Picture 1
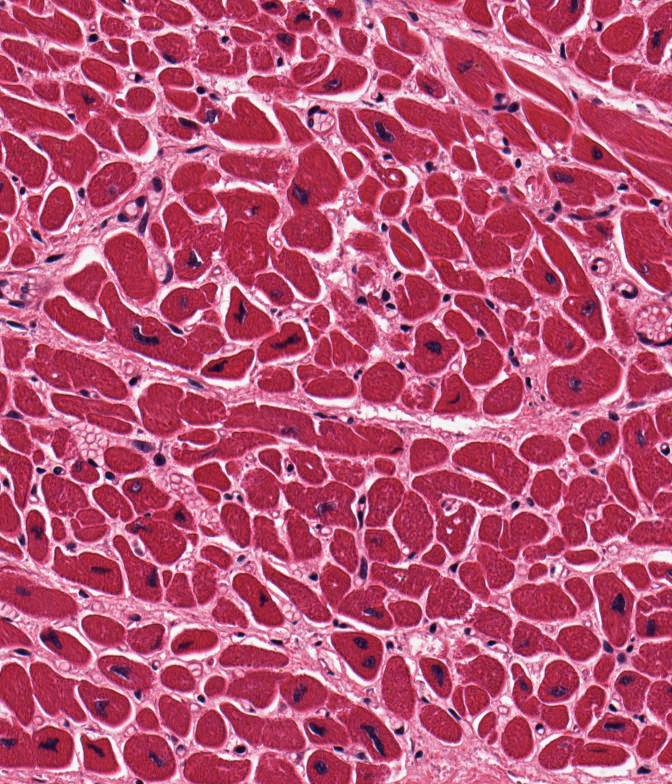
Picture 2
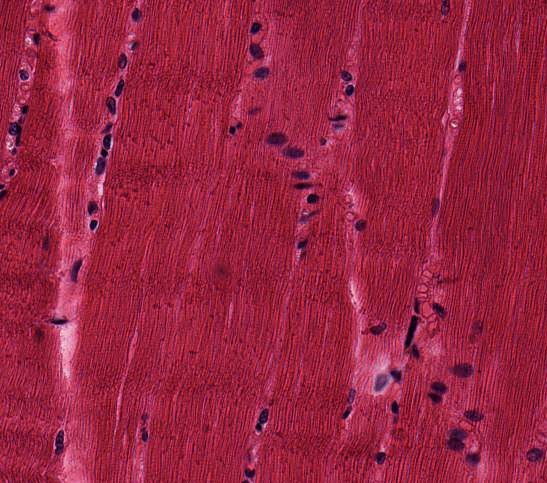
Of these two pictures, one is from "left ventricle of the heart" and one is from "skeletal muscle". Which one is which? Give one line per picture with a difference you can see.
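Picture 1: left ventricle of the heart. Each fibre that shows a nucleus has a single dark nucleus placed centrally within it.
Picture 2: skeletal muscle. Dark purple oval to elongated nuclei lie mainly along the edges and in the spaces between fibres.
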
